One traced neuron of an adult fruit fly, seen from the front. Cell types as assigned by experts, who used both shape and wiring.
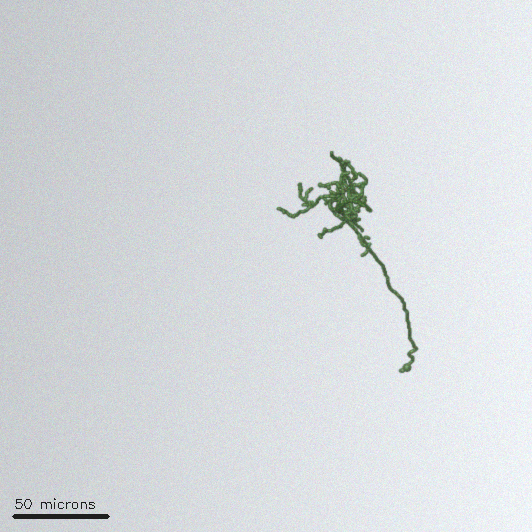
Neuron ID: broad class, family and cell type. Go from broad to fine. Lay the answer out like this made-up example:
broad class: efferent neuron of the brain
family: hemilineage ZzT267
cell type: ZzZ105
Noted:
broad class: nerve-cord intrinsic neuron
family: hemilineage 16B
cell type: IN16B089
